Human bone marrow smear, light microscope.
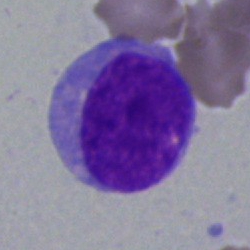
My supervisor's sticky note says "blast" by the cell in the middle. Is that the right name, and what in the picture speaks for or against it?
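Off-centre toward the right side lies the nucleus, and the cytoplasm forms a crescent widest on the left. The cell outline is round to slightly oval and smooth. No granules are visible in the cytoplasm.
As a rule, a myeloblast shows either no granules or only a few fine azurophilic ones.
The lack of granules therefore goes with blast. Pale red cells touch the upper right edge of the cell. The name blast fits this cell, and monocyte does not.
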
